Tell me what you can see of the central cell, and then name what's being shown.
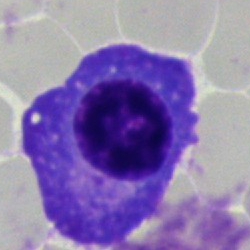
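Nucleus toward upper right; more cytoplasm to the left and below. Chromatin dark, dense. Cytoplasm deep blue, with one small clear round vacuole near its left edge. Result: plasma cell.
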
